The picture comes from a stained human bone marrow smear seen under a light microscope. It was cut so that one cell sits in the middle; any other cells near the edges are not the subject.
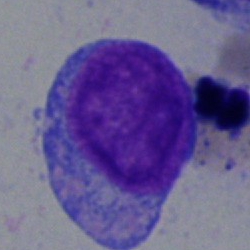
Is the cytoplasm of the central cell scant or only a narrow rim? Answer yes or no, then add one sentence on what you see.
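No. Blue cytoplasm forms a broad rim on the left and lower sides of the nucleus.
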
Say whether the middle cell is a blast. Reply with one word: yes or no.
yes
